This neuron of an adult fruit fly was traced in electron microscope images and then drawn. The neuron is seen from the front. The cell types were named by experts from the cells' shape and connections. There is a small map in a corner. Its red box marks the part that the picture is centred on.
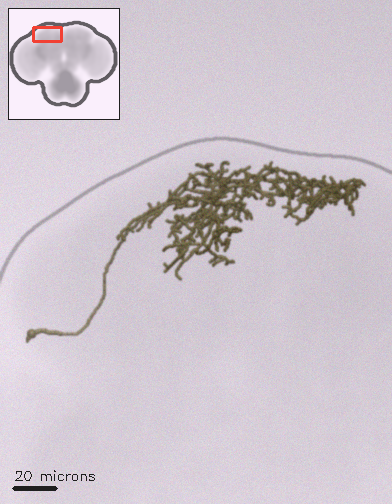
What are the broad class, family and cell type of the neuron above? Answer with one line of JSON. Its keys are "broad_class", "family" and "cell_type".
{"broad_class": "central-brain intrinsic neuron", "family": "hemilineage SLPpl3", "cell_type": "SLP340"}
